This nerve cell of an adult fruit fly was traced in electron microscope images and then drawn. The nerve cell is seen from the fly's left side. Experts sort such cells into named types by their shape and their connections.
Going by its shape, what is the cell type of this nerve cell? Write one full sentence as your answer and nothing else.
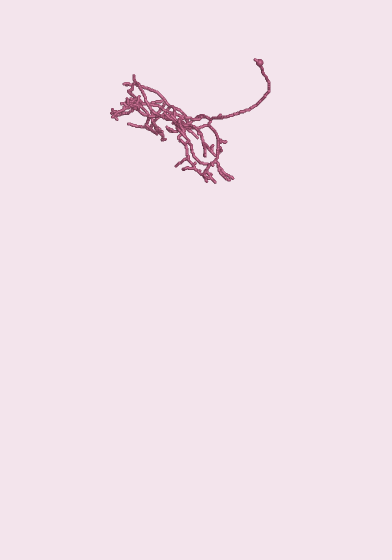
By cell type, this nerve cell is classified as SMP248_b.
